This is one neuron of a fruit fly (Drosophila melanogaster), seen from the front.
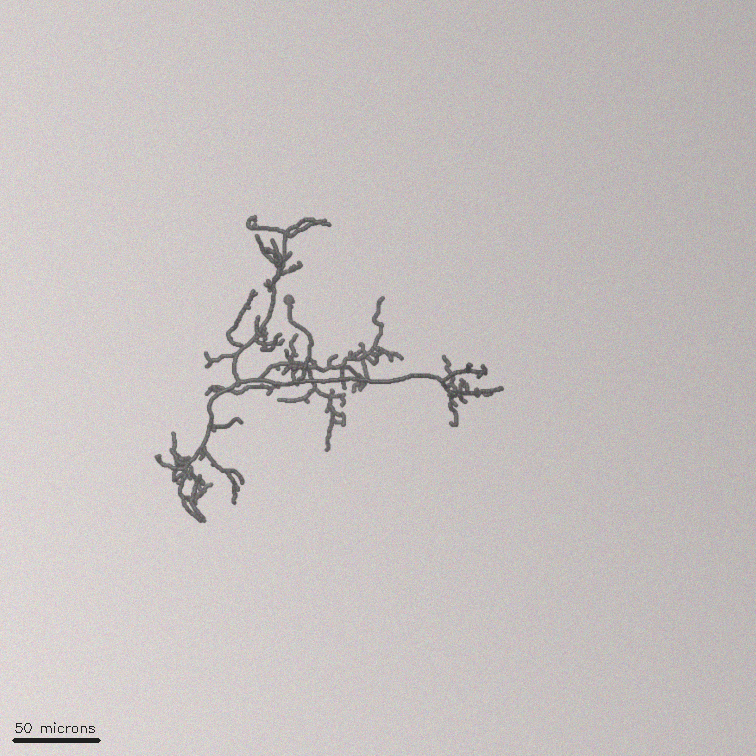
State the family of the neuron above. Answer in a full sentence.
The family is hemilineage VLPp2.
